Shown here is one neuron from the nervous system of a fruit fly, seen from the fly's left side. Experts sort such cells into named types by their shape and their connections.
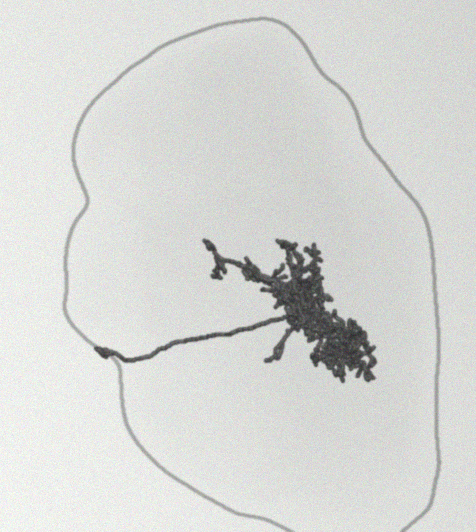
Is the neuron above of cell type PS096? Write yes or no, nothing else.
no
